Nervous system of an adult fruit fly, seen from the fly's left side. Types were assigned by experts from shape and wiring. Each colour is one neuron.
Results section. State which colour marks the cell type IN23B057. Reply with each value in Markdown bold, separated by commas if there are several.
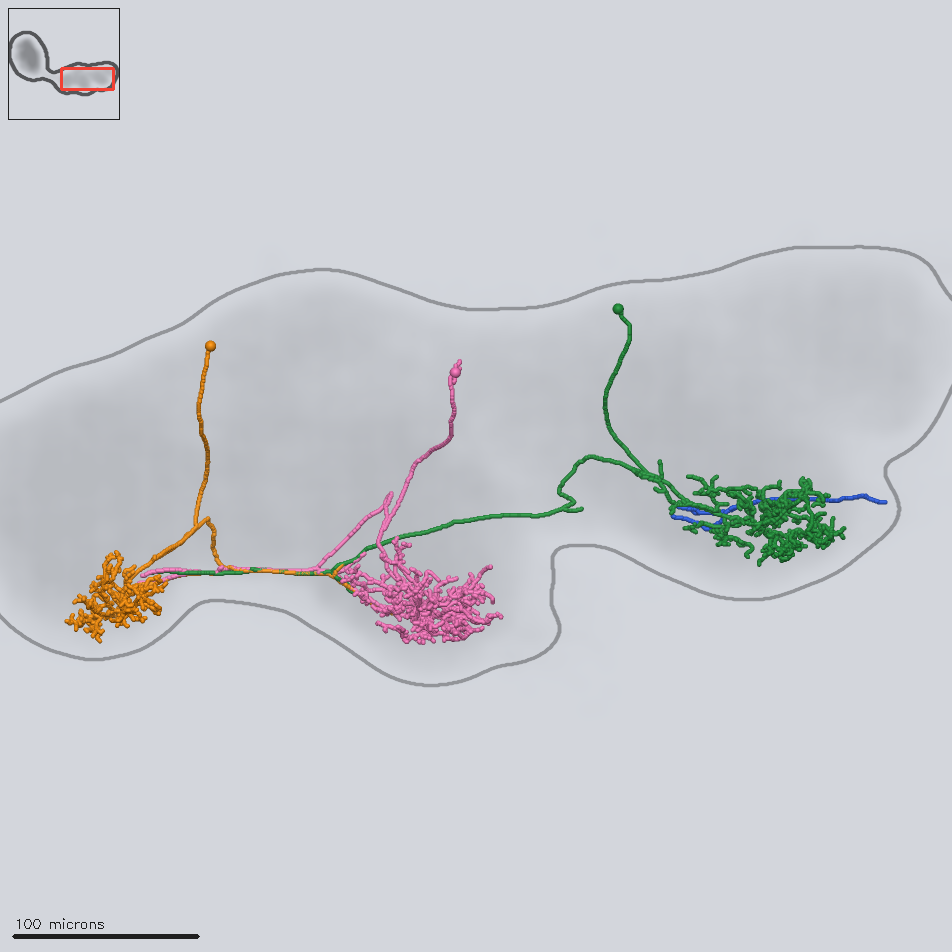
**pink**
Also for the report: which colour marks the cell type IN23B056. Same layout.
**green**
